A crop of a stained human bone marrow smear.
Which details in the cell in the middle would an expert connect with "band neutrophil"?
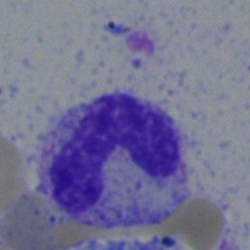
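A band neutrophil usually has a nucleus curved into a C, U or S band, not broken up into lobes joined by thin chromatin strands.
Here the nucleus is a single curved band, horseshoe-shaped, opening downward: fits.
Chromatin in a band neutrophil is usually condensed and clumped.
Chromatin here: dark purple, coarsely clumped. Fits. Cytoplasm pale lilac, filling the space inside the nuclear curve, with fine scattered pinkish-violet granules.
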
